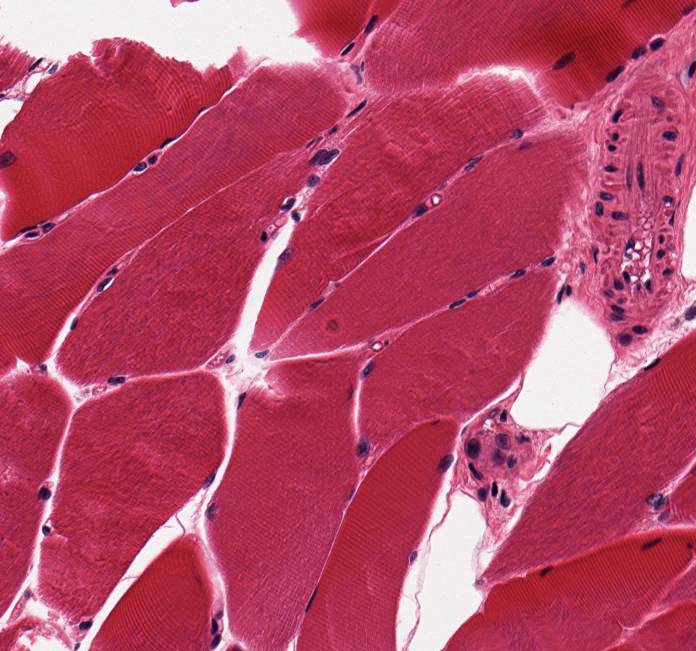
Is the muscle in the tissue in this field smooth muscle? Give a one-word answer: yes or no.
No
